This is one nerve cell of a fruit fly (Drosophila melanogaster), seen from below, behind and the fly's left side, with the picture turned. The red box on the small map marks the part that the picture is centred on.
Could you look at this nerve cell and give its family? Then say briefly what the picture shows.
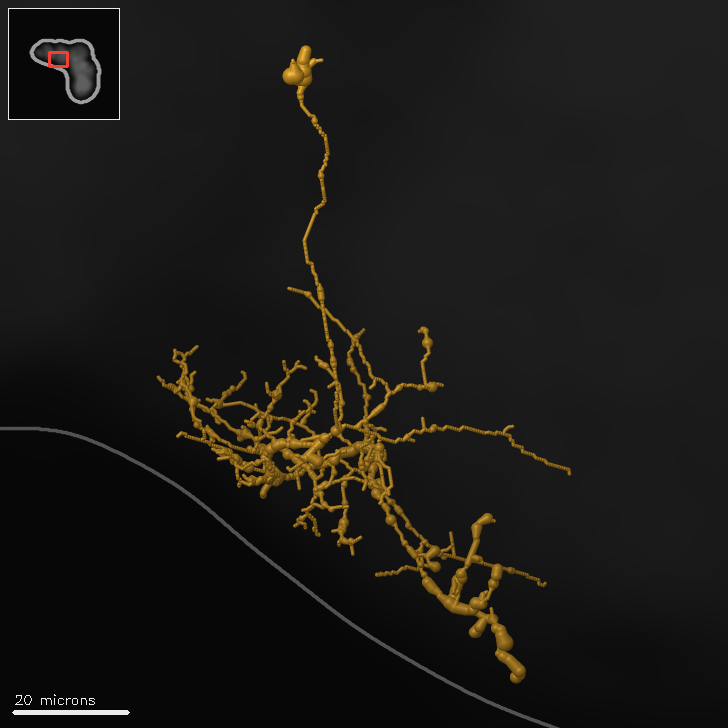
The family is hemilineage 03B. Its broad class is nerve-cord intrinsic neuron. Its cell body lies at the top of the picture. From top to bottom in the picture it spans about 110 microns. The picture shows dozens of branch ends.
